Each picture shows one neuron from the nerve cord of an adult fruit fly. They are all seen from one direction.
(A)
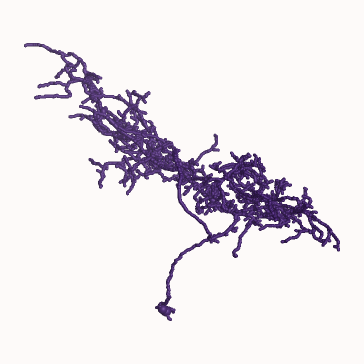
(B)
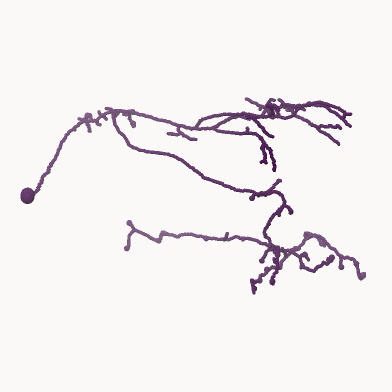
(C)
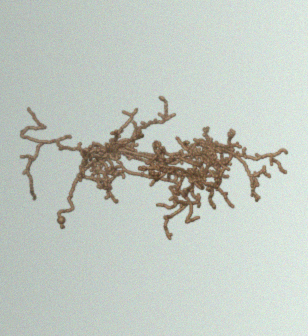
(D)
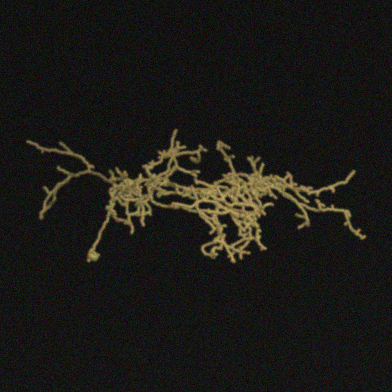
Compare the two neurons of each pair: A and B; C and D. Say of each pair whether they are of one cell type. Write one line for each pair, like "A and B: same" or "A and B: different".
A and B: different
C and D: same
